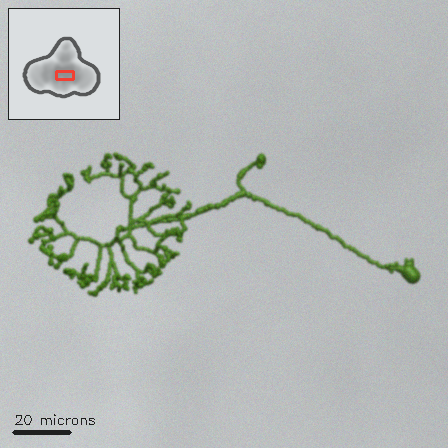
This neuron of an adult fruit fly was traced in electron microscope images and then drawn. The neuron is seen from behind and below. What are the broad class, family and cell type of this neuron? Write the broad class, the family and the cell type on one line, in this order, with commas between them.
central-brain intrinsic neuron, hemilineage EBa1, ER2_a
